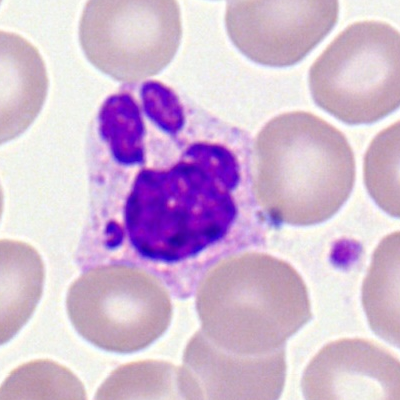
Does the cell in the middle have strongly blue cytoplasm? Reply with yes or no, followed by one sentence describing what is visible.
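No. The cytoplasm is plentiful and pale pink.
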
